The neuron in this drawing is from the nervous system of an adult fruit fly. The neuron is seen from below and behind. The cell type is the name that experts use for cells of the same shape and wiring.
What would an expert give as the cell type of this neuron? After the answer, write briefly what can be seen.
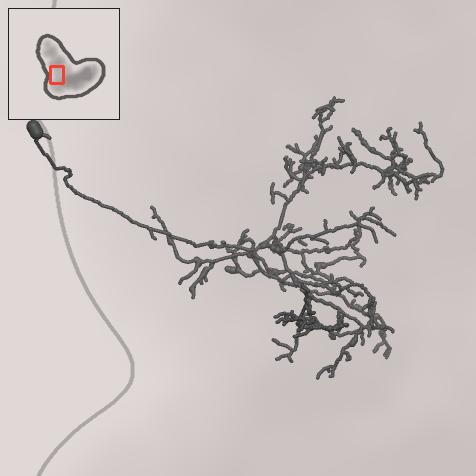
The cell type is IN20A.22A055. It is a nerve-cord intrinsic neuron. The picture shows dozens of branch ends. In this view it is wider than it is tall.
